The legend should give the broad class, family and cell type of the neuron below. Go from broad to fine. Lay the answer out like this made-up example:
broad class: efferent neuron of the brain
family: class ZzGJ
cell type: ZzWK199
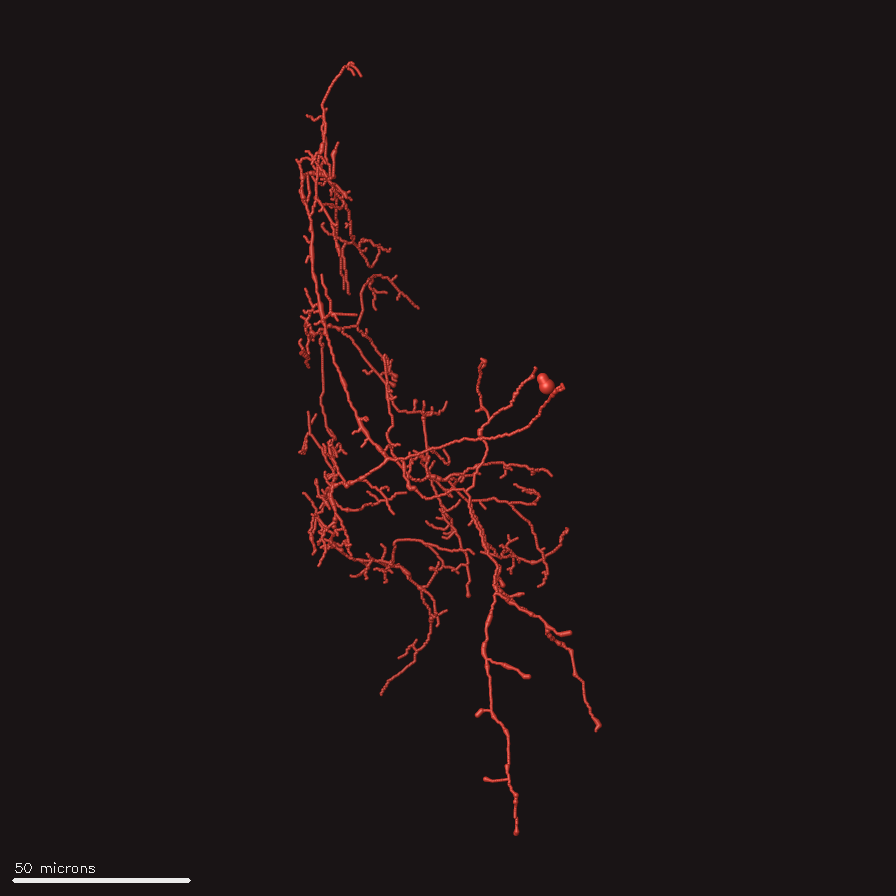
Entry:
broad class: nerve-cord intrinsic neuron
family: hemilineage 11A
cell type: IN11A014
